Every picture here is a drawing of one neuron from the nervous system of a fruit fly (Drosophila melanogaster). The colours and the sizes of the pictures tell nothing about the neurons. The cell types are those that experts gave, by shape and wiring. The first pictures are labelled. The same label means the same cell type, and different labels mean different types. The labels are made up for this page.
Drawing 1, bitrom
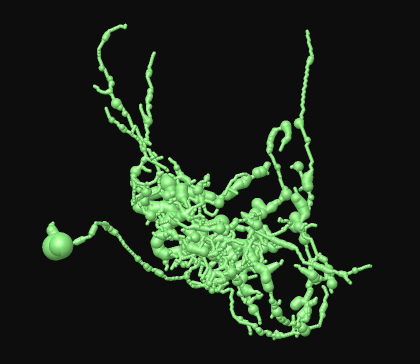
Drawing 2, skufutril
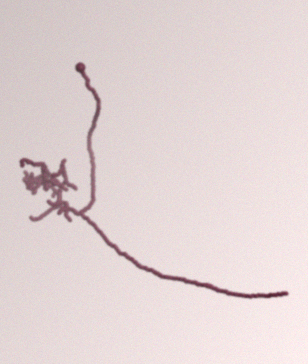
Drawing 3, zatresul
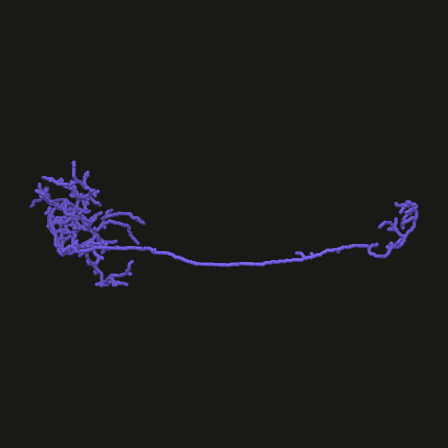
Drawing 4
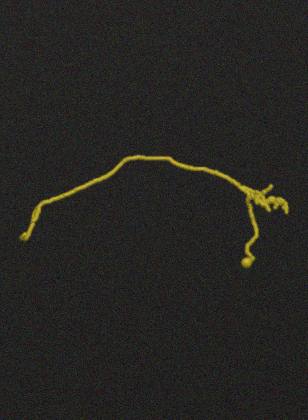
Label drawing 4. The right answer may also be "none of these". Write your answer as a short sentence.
It belongs to skufutril.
